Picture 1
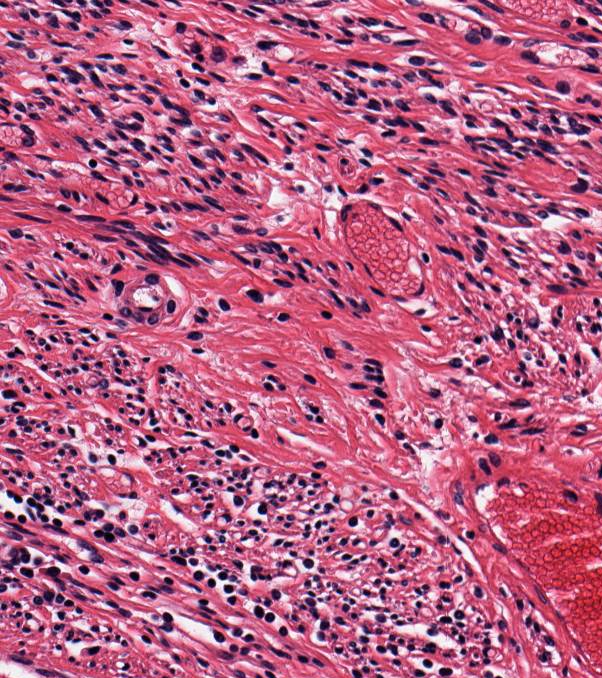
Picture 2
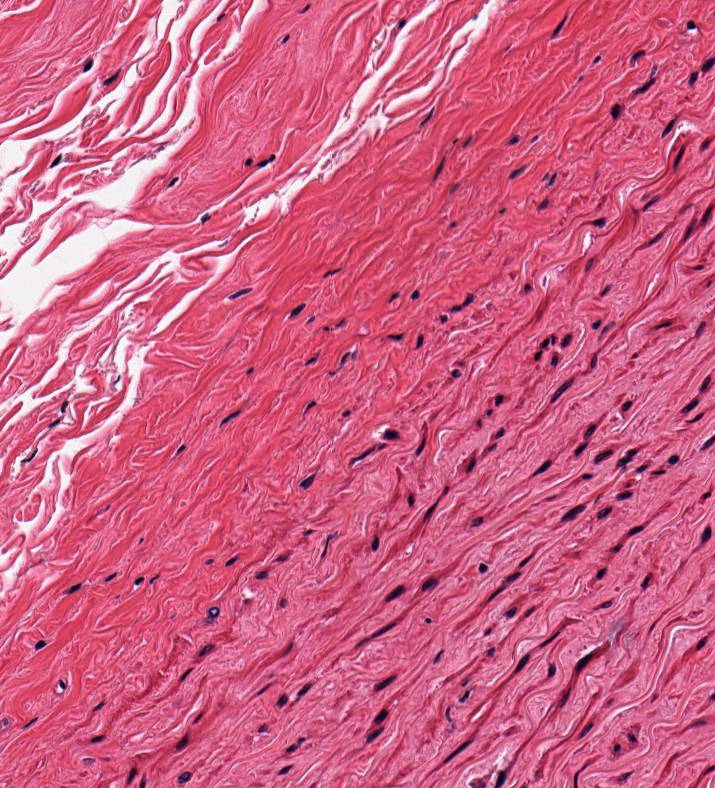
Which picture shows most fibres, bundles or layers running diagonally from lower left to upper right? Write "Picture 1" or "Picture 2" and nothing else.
Picture 2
